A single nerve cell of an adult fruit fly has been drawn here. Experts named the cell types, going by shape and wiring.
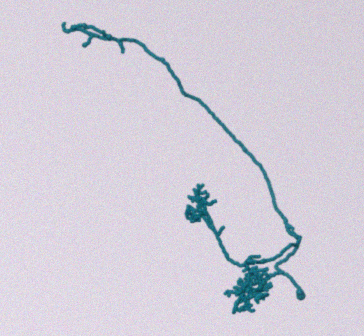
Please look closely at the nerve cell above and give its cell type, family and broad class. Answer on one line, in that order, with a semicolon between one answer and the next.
LLPC1; LLPC; visual projection neuron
